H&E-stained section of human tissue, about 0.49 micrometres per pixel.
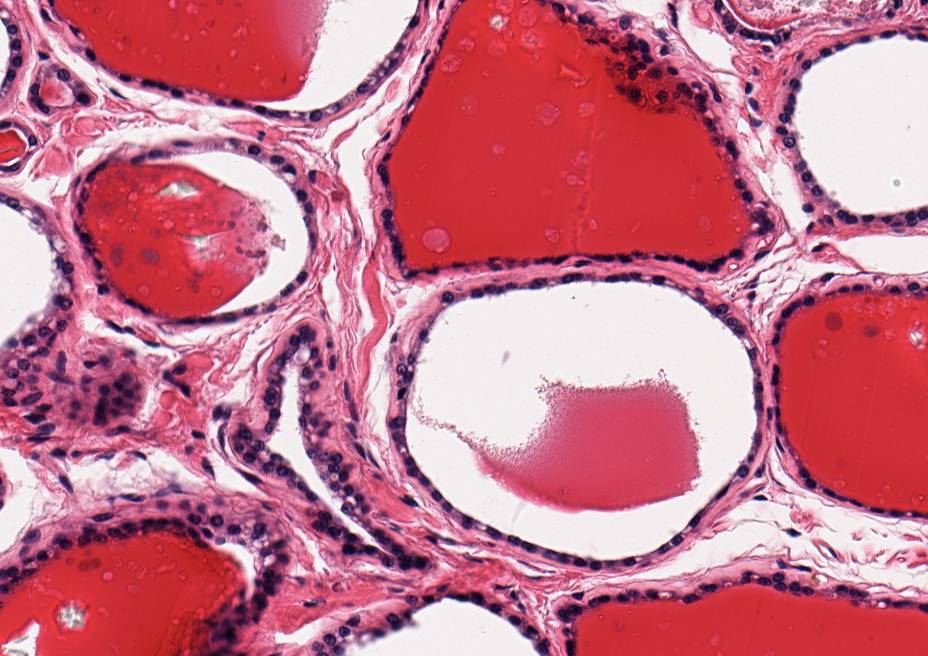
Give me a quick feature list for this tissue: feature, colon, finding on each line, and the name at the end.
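Follicles: closely packed, rounded and polygonal, varying in size
Lining: a single layer of flattened to low cuboidal cells
Nuclei: small, dark and round
Central follicle: largely empty, with a pink clump of colloid in its lower part
Tissue: thyroid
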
